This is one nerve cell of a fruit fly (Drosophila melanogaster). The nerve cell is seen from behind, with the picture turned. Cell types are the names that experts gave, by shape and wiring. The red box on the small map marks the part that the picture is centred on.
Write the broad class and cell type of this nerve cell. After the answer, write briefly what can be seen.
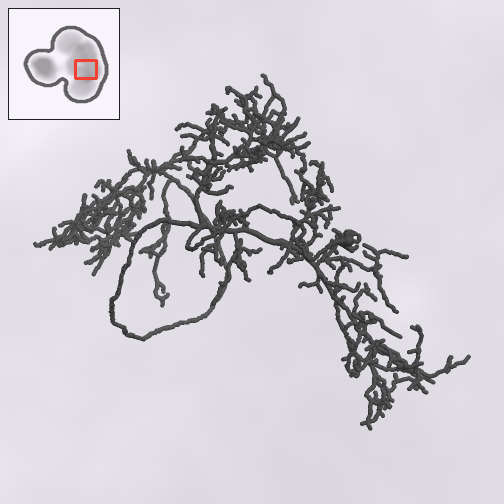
It is a central-brain intrinsic neuron. Its cell type is PS185. The picture shows more than a hundred branch ends. As drawn here it is about as wide as it is tall.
